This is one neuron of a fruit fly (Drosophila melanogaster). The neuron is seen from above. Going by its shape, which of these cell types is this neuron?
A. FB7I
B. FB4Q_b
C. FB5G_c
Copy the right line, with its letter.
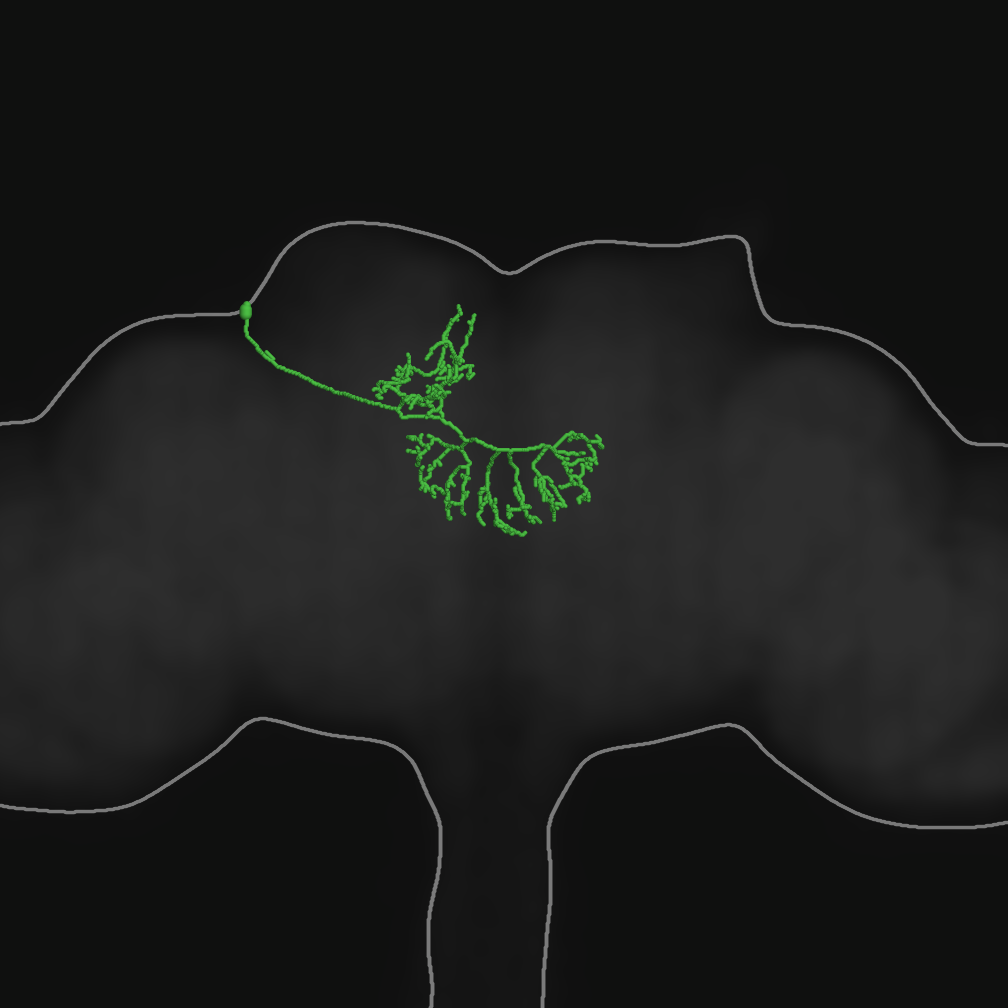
B. FB4Q_b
